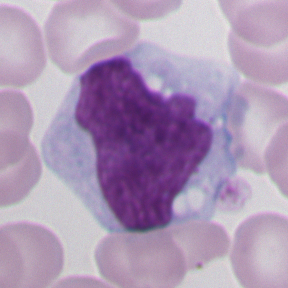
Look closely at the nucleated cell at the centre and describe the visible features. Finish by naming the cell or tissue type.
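Irregular, angular cell outline rather than a round one. The nucleus shows an irregular, notched edge along its upper right side. A few small clear vacuoles are present in the cytoplasm, some at the lower right; no distinct granules are visible. Name: monocyte.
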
